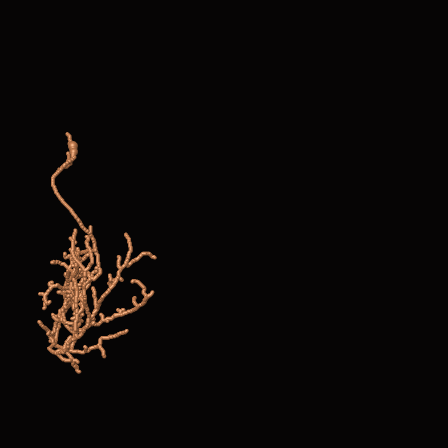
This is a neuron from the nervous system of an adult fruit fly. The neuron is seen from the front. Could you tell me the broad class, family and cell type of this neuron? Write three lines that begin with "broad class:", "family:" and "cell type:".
broad class: nerve-cord intrinsic neuron
family: hemilineage 19A
cell type: IN19A030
